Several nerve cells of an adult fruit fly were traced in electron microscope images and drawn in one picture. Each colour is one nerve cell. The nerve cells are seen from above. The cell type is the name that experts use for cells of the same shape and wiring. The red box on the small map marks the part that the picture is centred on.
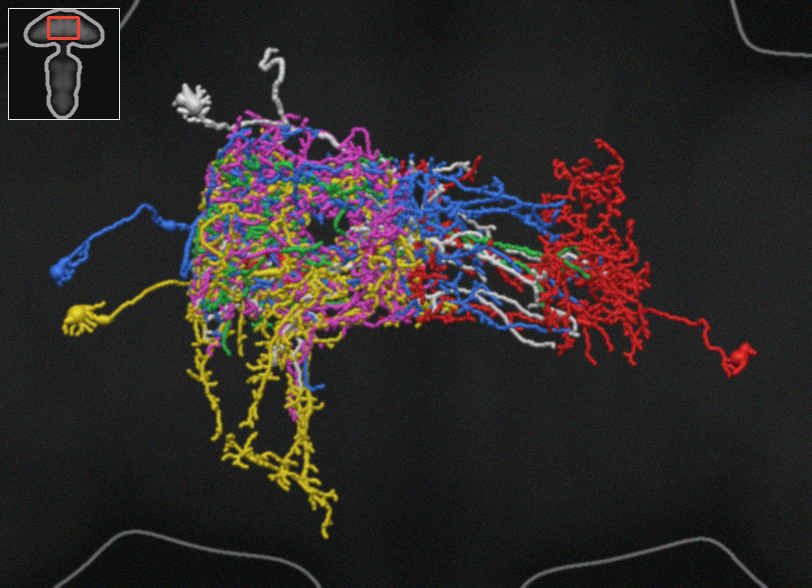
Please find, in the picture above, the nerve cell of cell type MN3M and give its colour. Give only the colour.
white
